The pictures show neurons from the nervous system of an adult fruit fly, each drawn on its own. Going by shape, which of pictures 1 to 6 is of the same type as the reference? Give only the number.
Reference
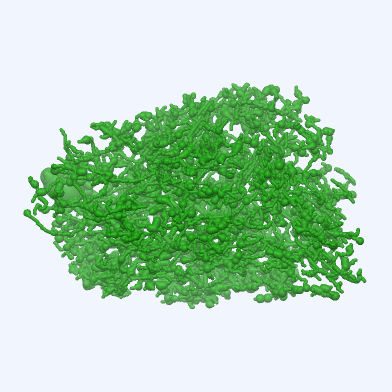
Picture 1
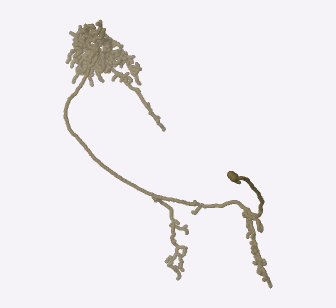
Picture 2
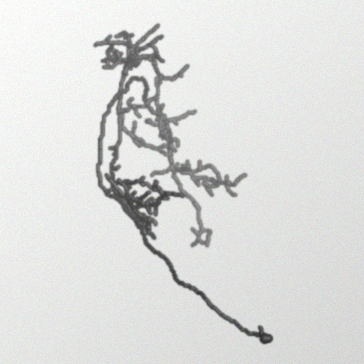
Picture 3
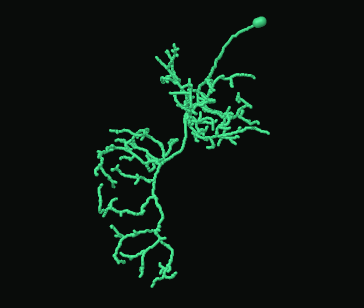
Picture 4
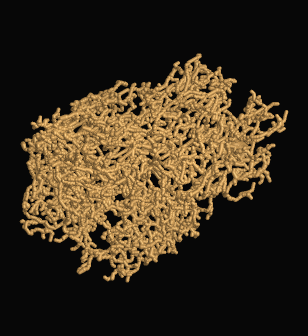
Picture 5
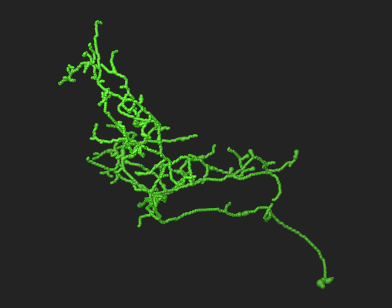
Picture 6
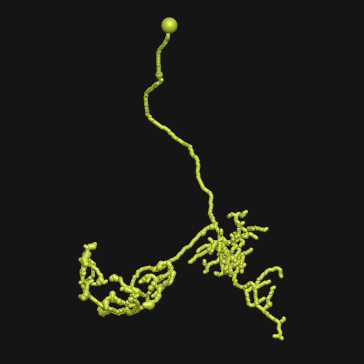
4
